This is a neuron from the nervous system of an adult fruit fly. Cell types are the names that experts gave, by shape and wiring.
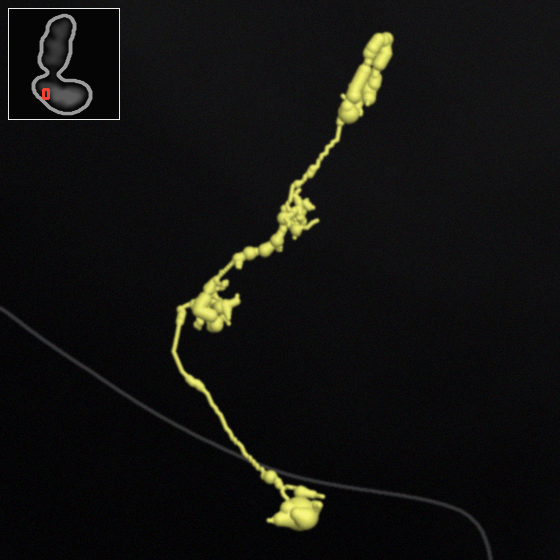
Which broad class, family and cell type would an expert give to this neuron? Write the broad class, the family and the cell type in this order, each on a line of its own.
optic-lobe intrinsic neuron
Mi
Mi1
